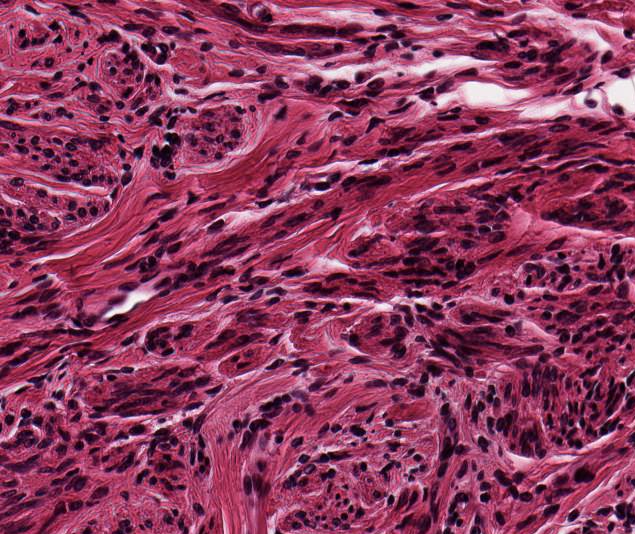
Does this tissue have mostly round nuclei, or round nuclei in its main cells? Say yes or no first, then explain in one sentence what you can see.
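No. Nuclei of the lengthwise-cut cells are elongated and cigar-shaped with blunt ends.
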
